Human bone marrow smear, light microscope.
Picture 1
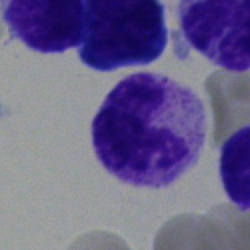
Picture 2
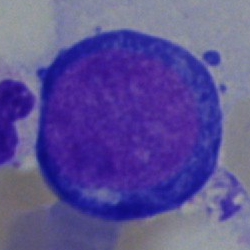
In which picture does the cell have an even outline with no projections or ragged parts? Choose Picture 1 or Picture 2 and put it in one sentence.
The cell shown in Picture 1 is bounded by a smooth outline.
